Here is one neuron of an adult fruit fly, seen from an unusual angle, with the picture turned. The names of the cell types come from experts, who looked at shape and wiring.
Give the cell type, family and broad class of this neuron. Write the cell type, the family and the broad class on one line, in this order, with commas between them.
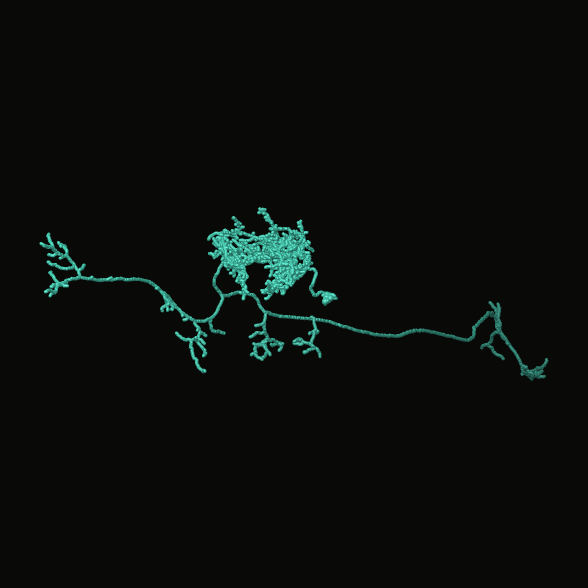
AN07B013, hemilineage 07B, ascending neuron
